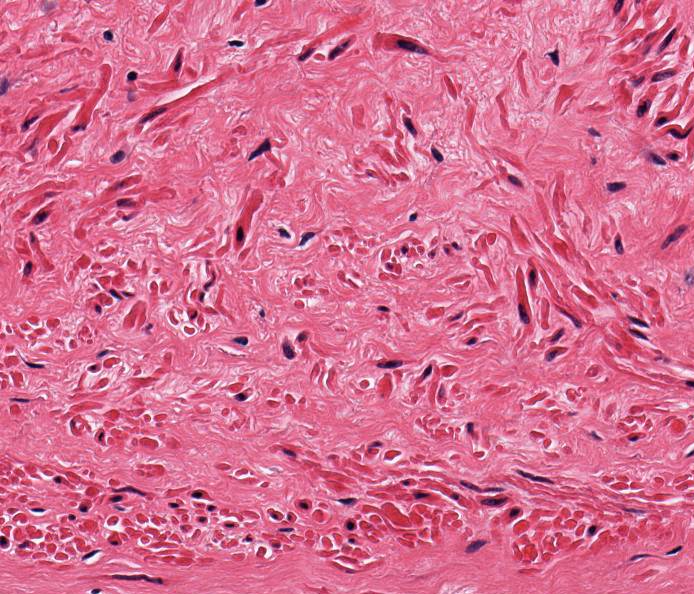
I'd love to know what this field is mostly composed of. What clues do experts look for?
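Mainly, the field shows fibromuscular stroma. Smooth muscle bundles lie with pale pink wavy collagen filling much of the space between them, and no epithelium or glands are present anywhere in the field.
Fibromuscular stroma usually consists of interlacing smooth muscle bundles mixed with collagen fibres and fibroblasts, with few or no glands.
In the upper half, most smooth muscle cells are cut lengthwise and appear as elongated spindles. No fat cells are seen.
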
